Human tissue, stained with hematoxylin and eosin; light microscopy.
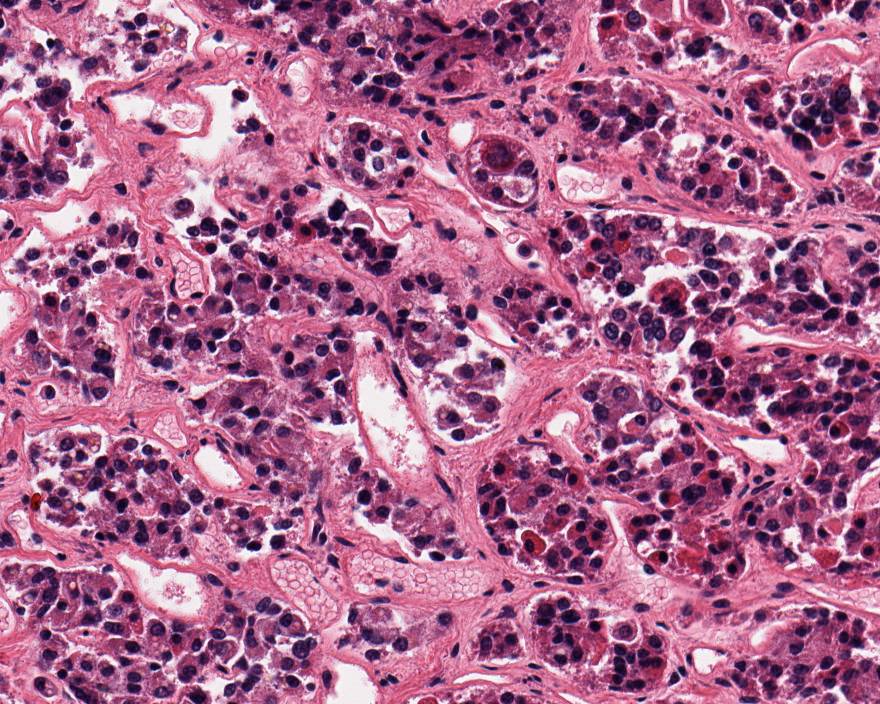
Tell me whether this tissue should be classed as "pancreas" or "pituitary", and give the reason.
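This is pituitary. Throughout the field, cells lie in rounded nests and clusters separated by thin pink fibrous septa. Within nests, cells with bright red cytoplasm mix with cells whose cytoplasm is purple or pale.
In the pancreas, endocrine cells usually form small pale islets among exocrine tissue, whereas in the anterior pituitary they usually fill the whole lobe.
Here nests fill the field throughout, as in pituitary.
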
